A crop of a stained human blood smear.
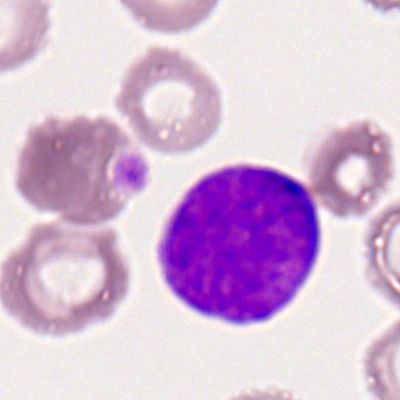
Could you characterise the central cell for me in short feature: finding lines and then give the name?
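Cytoplasm: scant, at most a very thin rim around the nucleus
Chromatin: deep purple, mottled, darker clumps between paler patches
Granules: none seen
Vacuoles: none seen
Cell: myeloblast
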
